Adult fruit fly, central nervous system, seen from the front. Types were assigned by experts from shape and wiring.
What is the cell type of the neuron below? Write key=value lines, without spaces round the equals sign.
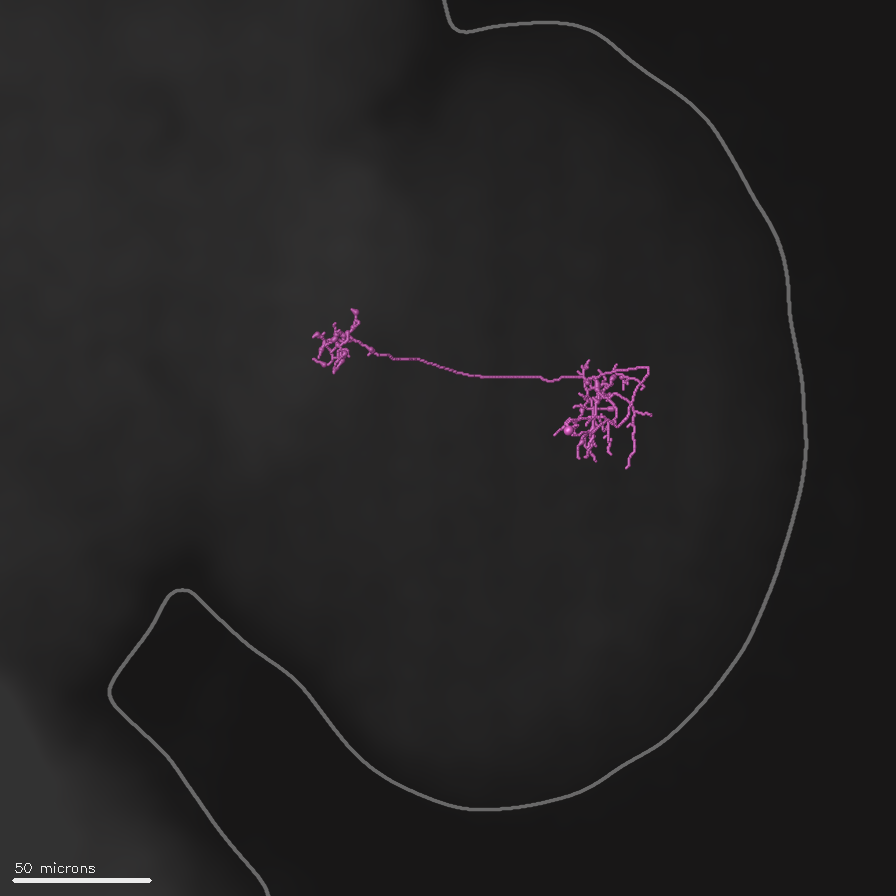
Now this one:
cell_type=Tm38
